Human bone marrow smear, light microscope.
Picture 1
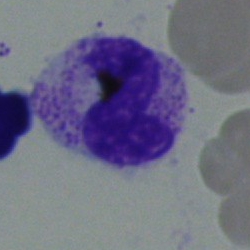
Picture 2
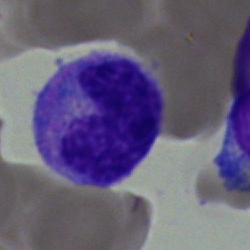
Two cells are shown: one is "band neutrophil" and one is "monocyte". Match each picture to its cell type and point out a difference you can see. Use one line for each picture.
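Picture 1 is a band neutrophil. The cytoplasm is pale and fills a wide zone on the left side of the cell.
Picture 2 is a monocyte. The nucleus fills most of the cell.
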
